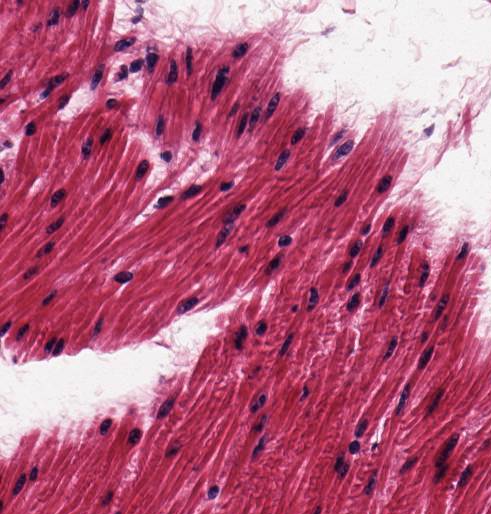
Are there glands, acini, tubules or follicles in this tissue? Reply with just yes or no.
No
